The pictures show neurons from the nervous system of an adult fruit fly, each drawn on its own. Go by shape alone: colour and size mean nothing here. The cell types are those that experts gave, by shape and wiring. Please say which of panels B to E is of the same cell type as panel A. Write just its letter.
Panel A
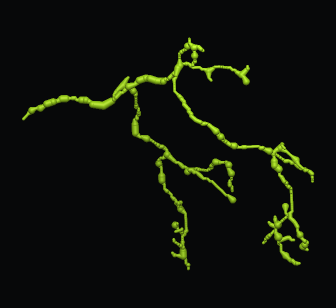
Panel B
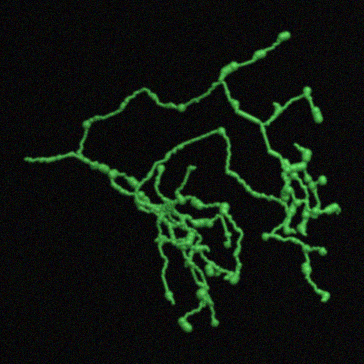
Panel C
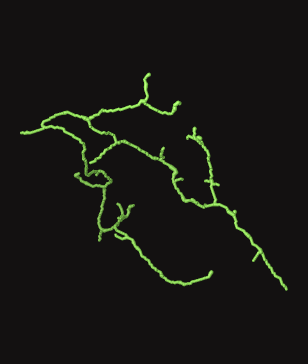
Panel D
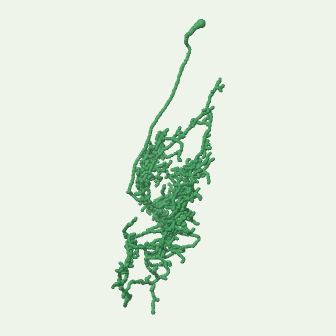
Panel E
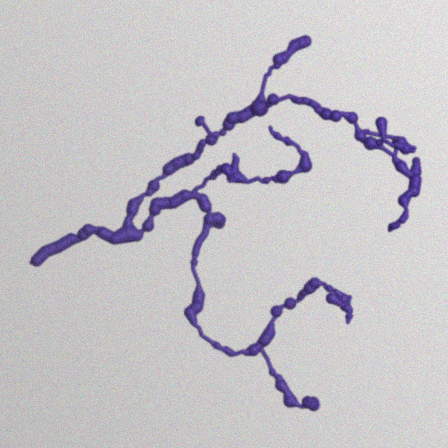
E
